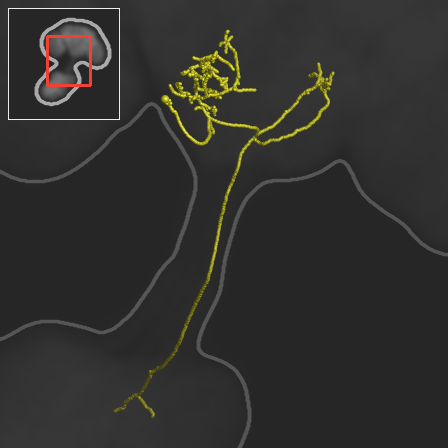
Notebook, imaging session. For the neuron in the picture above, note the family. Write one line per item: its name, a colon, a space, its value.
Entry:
family: hemilineage LB7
